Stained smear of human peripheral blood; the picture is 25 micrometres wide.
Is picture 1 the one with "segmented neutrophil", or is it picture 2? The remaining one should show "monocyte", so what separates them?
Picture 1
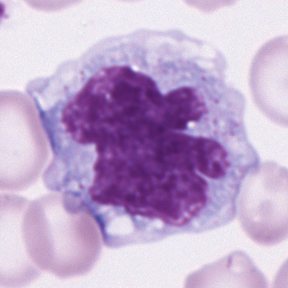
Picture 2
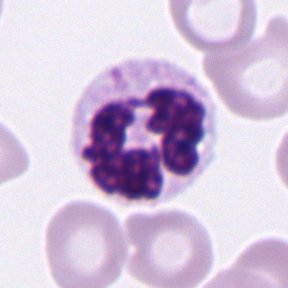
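Picture 1: monocyte. Picture 2: segmented neutrophil. Nucleus, picture 1: lobes not separated into distinct segments joined by thin strands. Nucleus, picture 2: divided into three lobes arranged around a pale central space, about 11 by 9 micrometres. Chromatin, picture 1: purple, finely textured and lacy rather than coarsely clumped. Chromatin, picture 2: dark purple and coarsely clumped. Cytoplasm, picture 1: fine, scattered, pinkish-purple dust-like granules, plus a few small clear vacuoles, most visible below the nucleus. Cytoplasm, picture 2: small purplish granules, most visible above the nucleus. Outline, picture 2: round, with a smooth edge.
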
